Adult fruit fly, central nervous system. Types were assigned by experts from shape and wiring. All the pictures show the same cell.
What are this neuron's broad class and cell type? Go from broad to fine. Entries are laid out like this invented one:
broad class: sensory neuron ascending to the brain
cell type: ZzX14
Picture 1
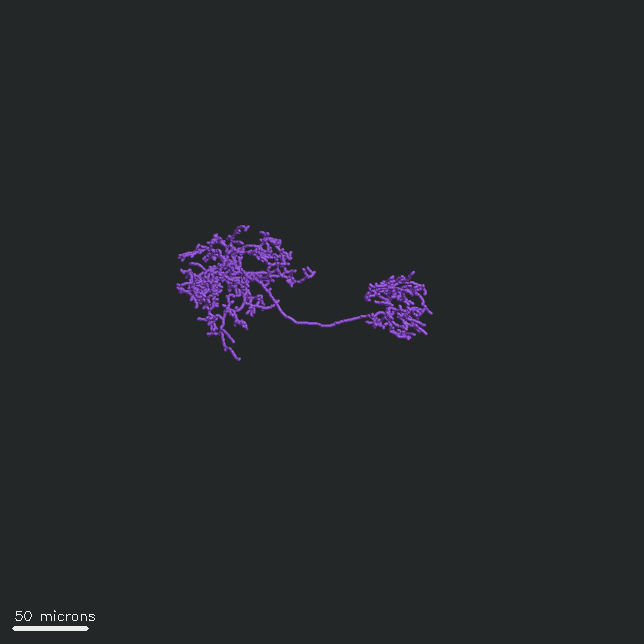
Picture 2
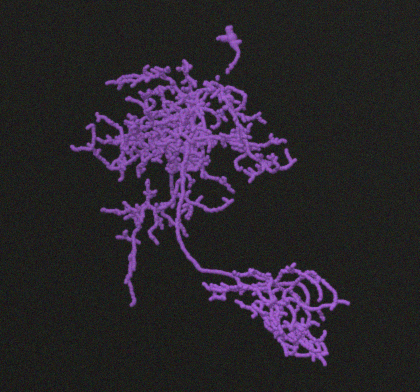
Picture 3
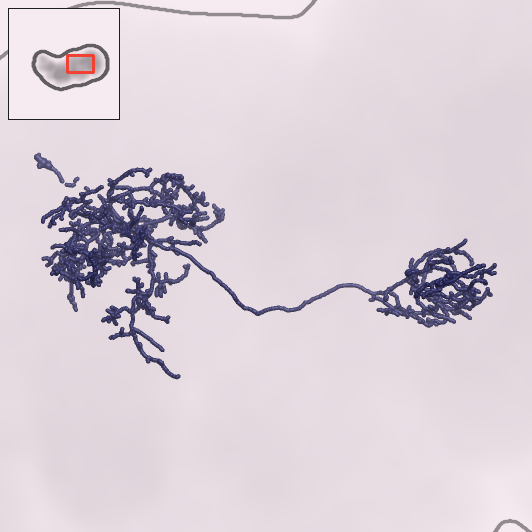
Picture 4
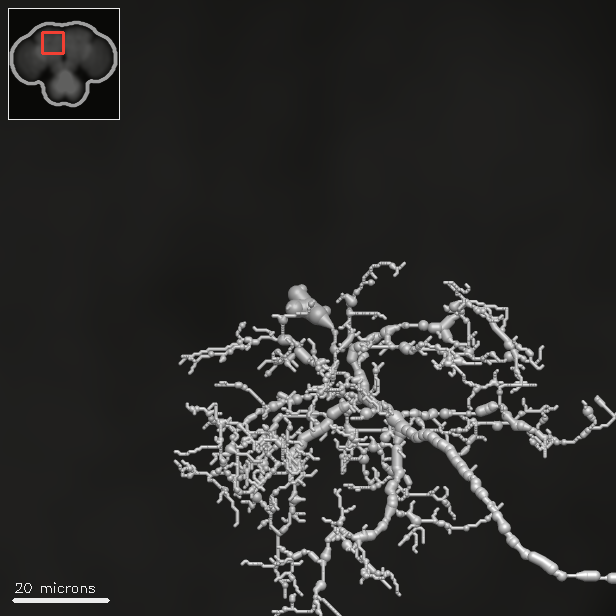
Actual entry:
broad class: central-brain intrinsic neuron
cell type: PS203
